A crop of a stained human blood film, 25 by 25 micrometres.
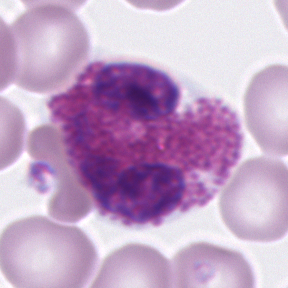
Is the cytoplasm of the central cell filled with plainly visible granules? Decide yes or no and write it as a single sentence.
Yes, visible granules are present in great number in its cytoplasm.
